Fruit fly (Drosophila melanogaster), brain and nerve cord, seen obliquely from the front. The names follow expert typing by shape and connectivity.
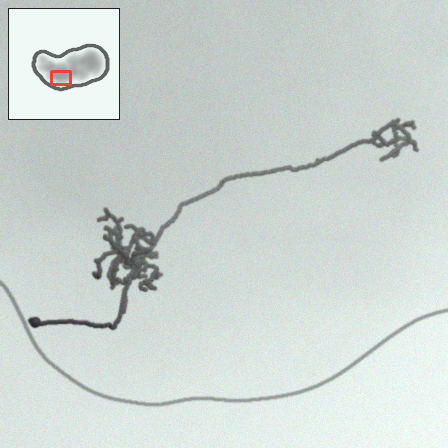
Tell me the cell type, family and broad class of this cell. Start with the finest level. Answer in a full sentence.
Type Tm40 of the Tm family, an optic-lobe intrinsic neuron.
